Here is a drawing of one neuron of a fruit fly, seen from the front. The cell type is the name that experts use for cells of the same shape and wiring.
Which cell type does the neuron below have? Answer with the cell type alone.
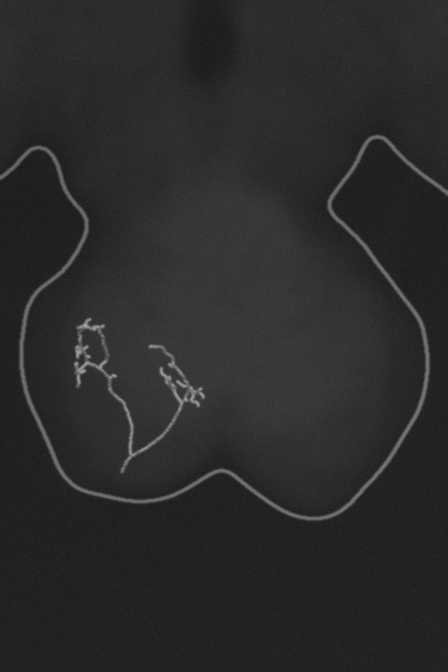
SNpp45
